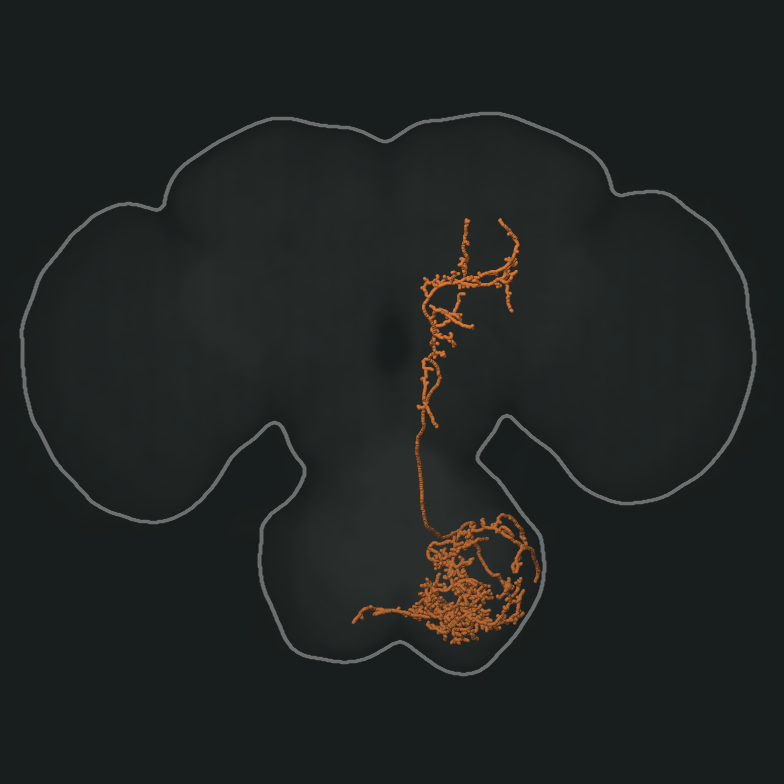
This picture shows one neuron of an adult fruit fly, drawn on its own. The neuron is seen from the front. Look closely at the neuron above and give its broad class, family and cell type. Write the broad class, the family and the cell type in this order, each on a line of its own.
ascending neuron
hemilineage 03A
AN03A008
